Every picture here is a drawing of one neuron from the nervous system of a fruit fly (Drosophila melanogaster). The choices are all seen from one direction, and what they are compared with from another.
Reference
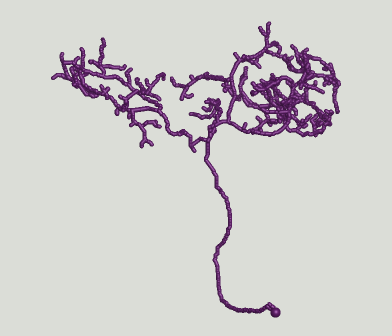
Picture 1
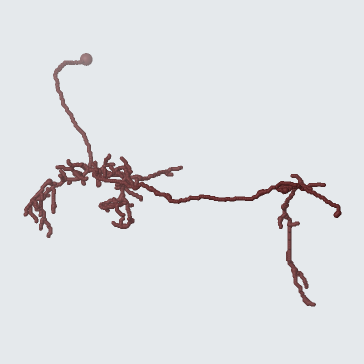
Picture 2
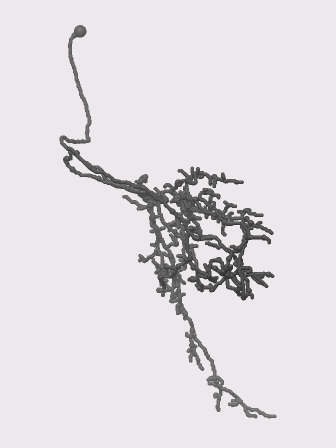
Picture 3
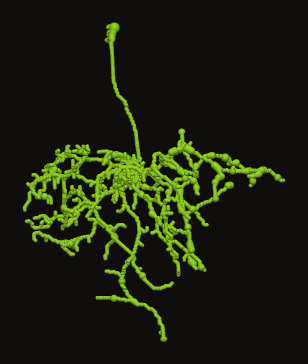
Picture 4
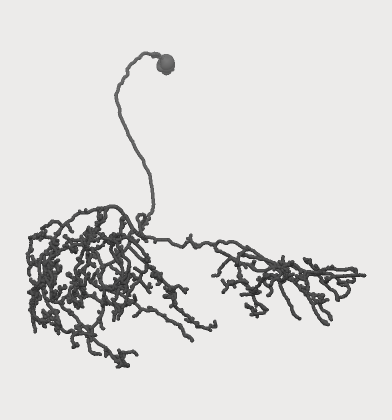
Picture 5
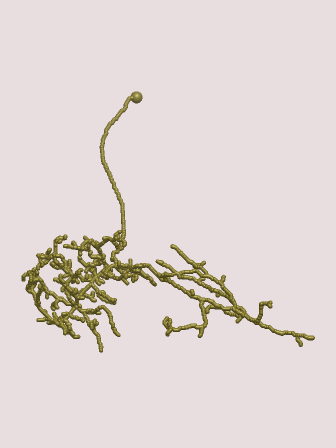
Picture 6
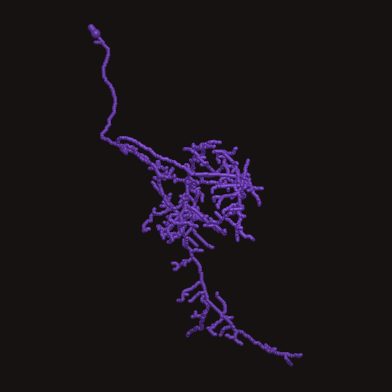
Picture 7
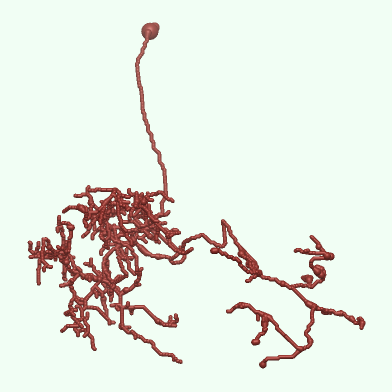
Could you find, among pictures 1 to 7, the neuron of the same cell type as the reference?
Picture 4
